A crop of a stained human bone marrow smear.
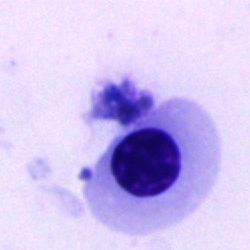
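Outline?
Smooth, and oval.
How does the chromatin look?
Dark purple and coarsely clumped.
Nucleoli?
None visible, and the cytoplasm has no granules either.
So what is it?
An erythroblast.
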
